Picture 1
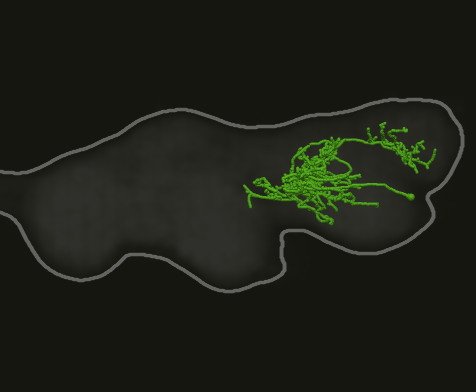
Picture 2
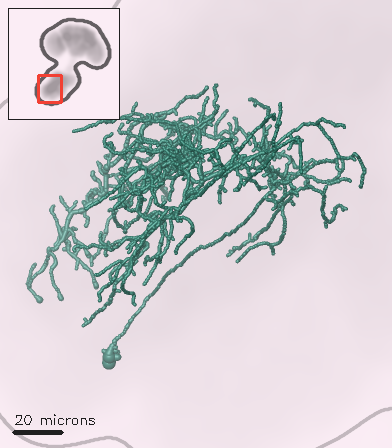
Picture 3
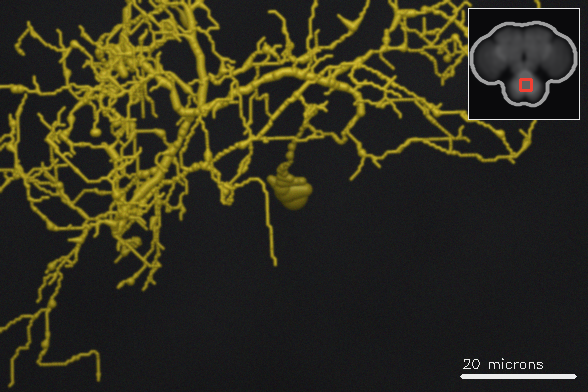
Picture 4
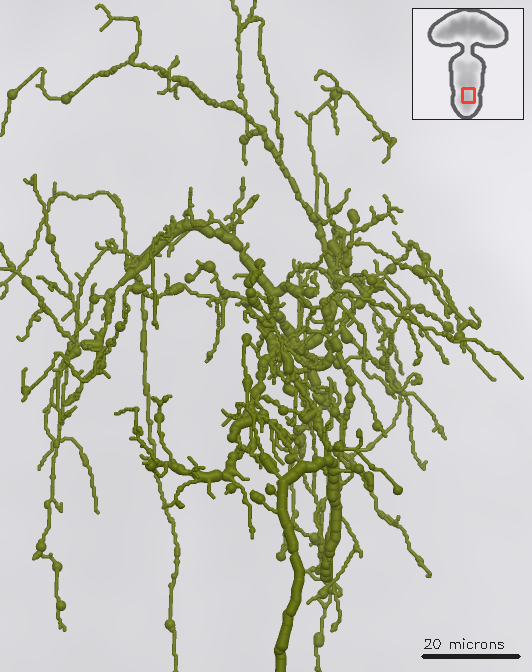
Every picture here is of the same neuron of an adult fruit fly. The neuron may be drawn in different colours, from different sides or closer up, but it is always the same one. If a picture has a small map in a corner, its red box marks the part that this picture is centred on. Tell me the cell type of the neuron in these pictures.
IN12B010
